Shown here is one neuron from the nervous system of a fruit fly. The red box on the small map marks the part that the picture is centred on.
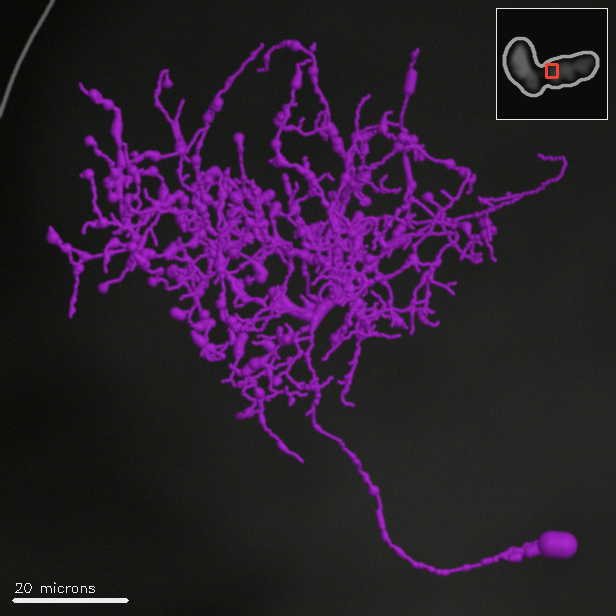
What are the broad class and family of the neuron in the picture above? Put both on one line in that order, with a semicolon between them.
nerve-cord intrinsic neuron; hemilineage 04B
